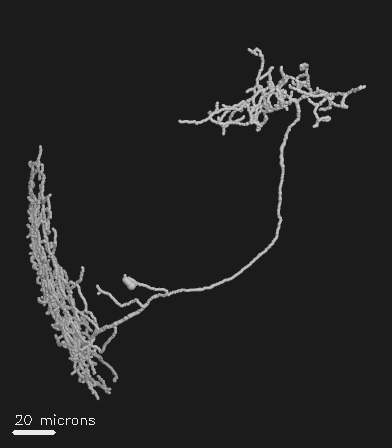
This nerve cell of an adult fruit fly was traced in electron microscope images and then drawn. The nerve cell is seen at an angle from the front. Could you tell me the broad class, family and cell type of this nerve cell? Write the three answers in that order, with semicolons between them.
visual projection neuron; MeVP; MeVP30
